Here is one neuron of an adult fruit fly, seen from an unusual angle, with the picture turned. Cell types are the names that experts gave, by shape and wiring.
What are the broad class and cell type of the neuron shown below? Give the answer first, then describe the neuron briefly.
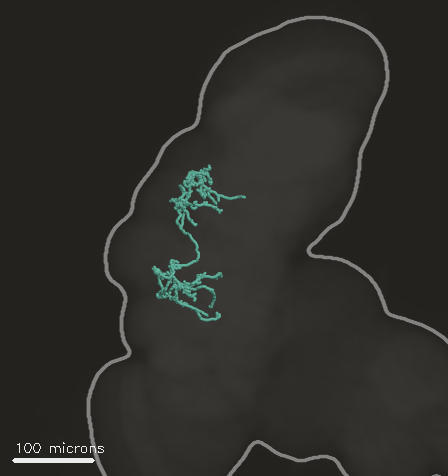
This is a central-brain intrinsic neuron. The cell type is GNG594. By the scale bar it is about 200 microns tall in this view. In this view it is taller than it is wide.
